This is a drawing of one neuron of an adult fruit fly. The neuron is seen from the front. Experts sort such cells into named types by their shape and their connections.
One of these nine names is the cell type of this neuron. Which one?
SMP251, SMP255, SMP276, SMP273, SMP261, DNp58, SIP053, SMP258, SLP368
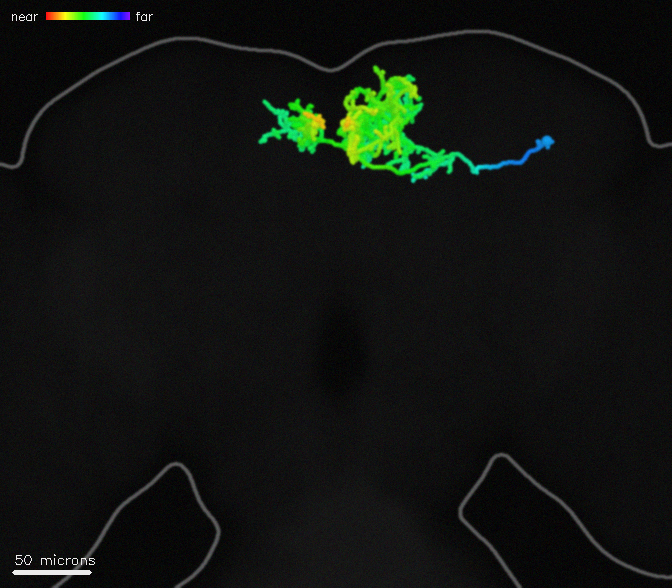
SMP251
